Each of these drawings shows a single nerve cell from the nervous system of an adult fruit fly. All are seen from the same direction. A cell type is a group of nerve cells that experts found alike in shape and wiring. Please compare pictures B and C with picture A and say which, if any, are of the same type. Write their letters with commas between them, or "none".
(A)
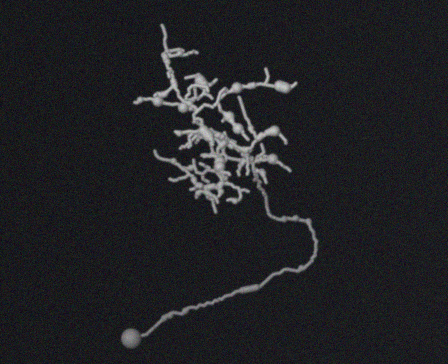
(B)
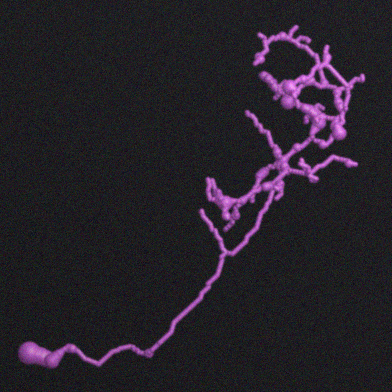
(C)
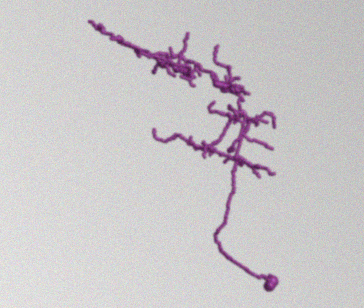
B, C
